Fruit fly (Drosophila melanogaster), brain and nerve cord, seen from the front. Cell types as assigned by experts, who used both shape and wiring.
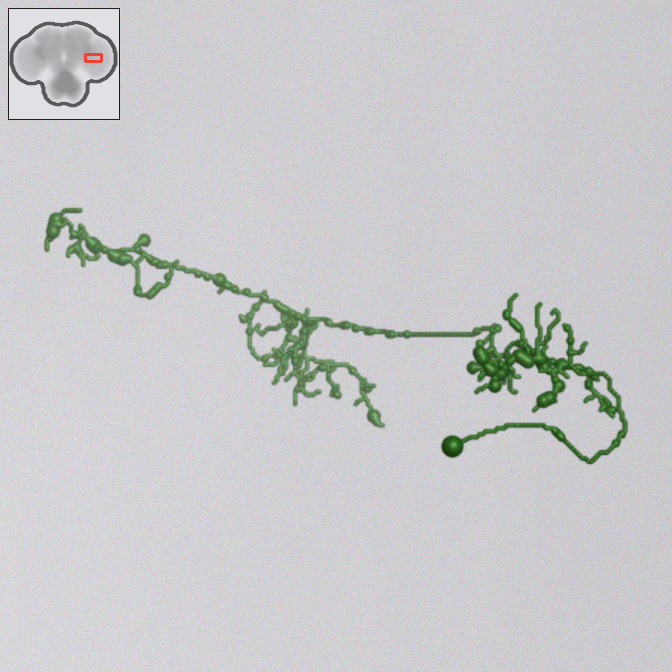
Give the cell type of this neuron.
TmY4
